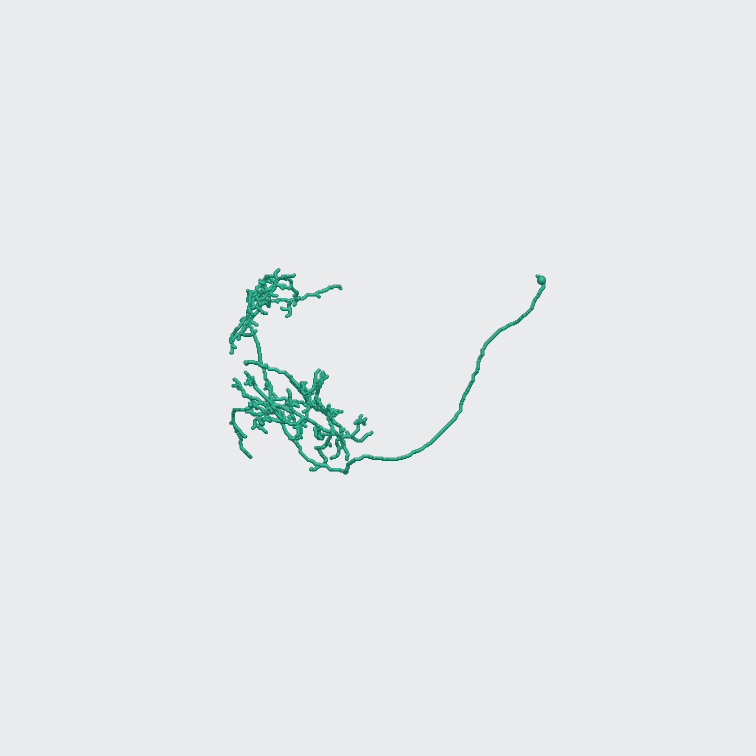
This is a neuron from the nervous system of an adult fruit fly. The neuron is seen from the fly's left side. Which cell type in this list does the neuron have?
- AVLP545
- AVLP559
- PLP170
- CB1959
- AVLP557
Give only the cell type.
CB1959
